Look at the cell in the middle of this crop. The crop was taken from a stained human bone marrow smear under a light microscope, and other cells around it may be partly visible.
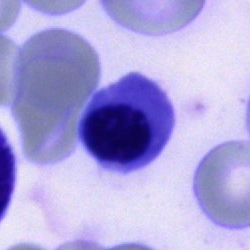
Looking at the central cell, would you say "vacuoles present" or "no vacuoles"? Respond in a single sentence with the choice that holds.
The cytoplasm of the cell is free of vacuoles.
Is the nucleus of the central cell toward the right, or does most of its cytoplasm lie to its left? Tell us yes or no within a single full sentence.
No, what lies toward the left is the nucleus of the cell.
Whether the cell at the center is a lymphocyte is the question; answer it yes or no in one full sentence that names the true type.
No, the central cell is designated a normoblast and not a lymphocyte.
